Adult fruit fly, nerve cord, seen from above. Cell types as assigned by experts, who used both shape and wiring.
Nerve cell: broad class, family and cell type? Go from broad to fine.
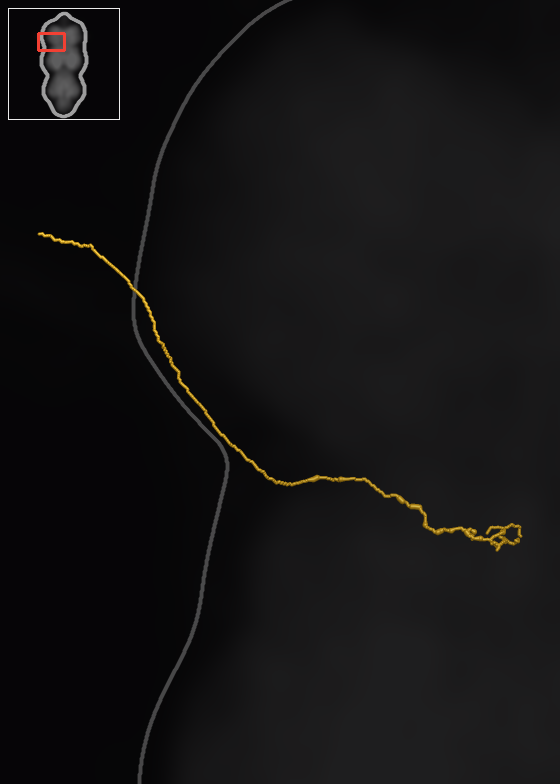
sensory neuron entering the nerve cord; class gustatory; WG1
